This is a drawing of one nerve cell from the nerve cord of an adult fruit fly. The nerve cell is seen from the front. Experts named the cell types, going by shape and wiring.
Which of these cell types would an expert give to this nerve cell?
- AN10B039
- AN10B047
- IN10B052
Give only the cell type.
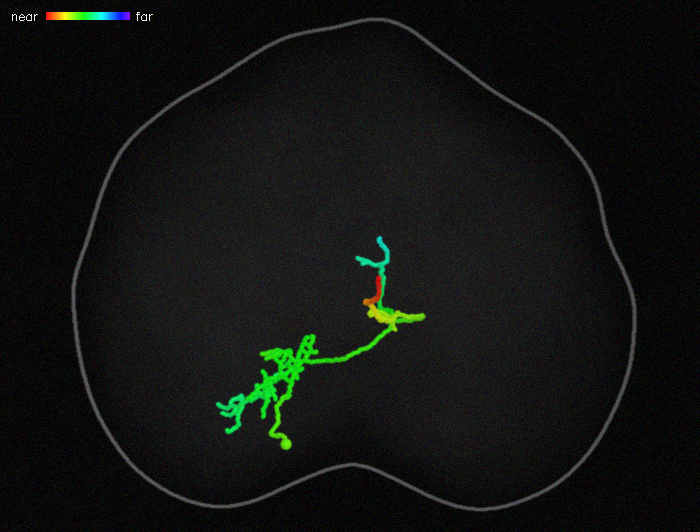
AN10B047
